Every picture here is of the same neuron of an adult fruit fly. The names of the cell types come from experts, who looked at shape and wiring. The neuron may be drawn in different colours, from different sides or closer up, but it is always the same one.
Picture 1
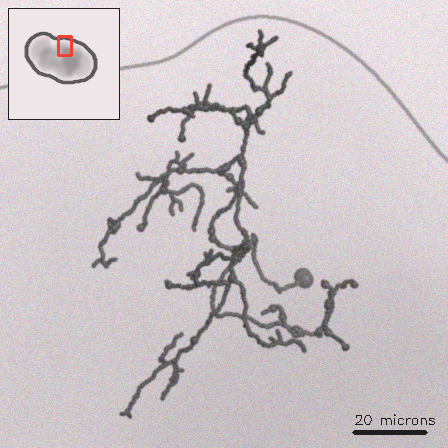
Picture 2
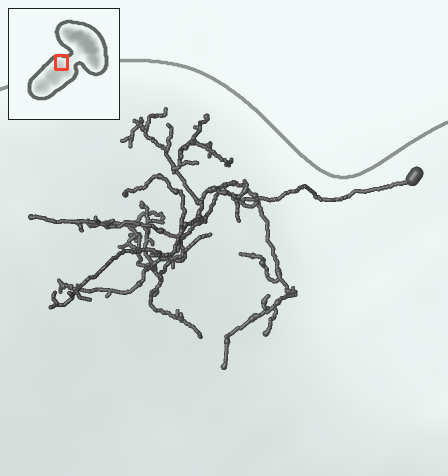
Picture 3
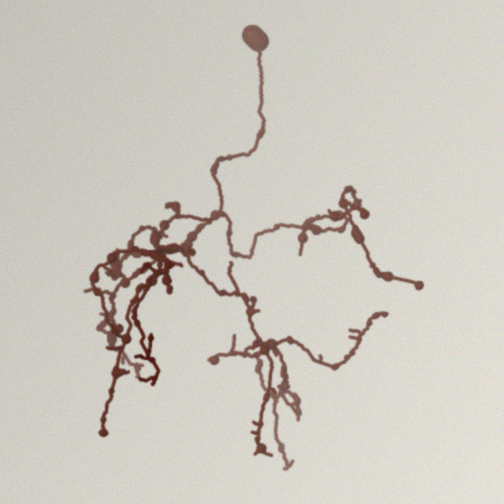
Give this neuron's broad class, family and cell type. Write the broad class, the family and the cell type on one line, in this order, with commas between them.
nerve-cord intrinsic neuron, hemilineage 16B, IN16B122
